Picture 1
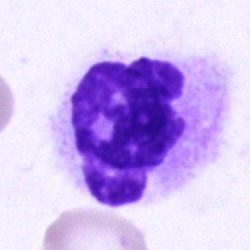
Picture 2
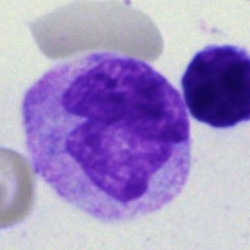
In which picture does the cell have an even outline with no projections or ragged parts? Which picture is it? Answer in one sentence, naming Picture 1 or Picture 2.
In picture 2, the cell's outline is smooth, without projections.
